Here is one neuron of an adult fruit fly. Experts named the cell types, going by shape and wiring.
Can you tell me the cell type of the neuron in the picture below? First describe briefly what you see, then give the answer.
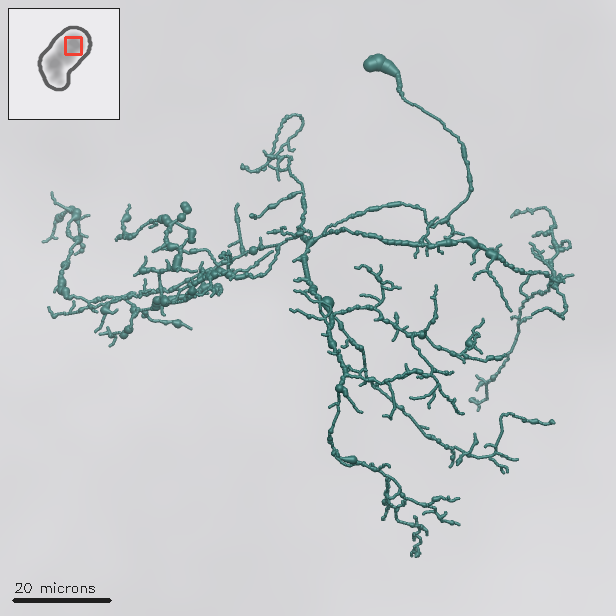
Its cell body lies at the top of the picture. From left to right in the picture it spans about 110 microns. It is a central-brain intrinsic neuron. It is of cell type CRE044.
